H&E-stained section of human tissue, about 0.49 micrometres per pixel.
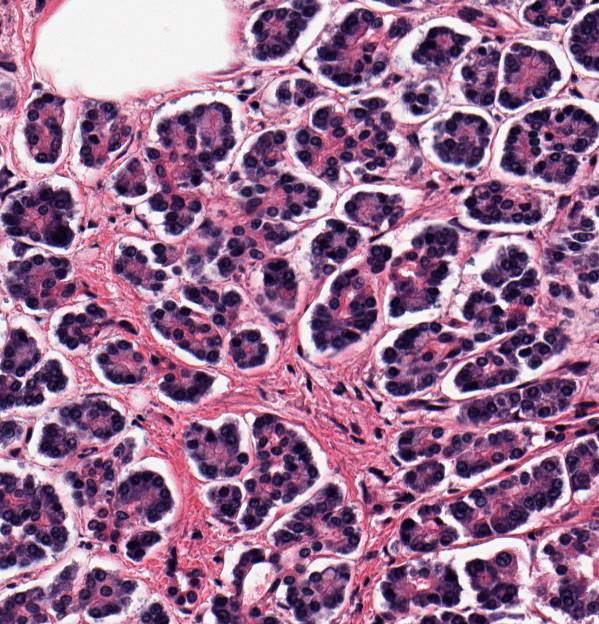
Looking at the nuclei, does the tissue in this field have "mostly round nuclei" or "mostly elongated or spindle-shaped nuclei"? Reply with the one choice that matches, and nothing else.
Mostly round nuclei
